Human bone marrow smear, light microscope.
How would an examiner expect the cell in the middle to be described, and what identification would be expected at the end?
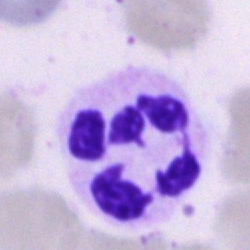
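Five separate lobes make up the nucleus, arranged in a ring around a pale central area. The cytoplasm is plentiful and pale pinkish-lilac, carrying only faint, fine granules and no large coarse ones. It is a segmented neutrophil.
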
